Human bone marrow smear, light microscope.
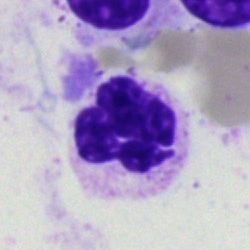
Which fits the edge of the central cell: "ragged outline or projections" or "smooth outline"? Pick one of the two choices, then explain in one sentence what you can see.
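Smooth outline. The cell outline is roughly round with a smooth edge.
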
